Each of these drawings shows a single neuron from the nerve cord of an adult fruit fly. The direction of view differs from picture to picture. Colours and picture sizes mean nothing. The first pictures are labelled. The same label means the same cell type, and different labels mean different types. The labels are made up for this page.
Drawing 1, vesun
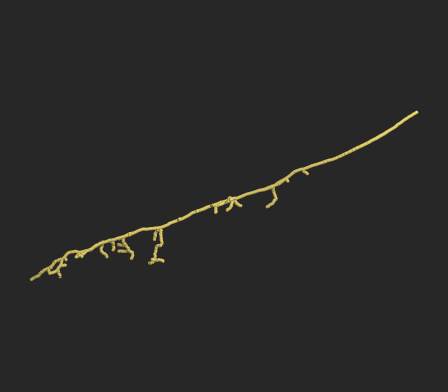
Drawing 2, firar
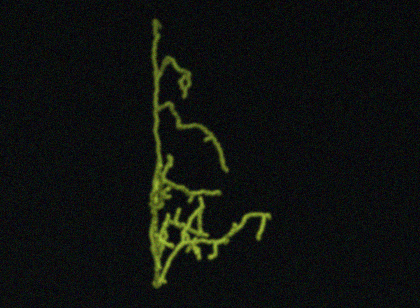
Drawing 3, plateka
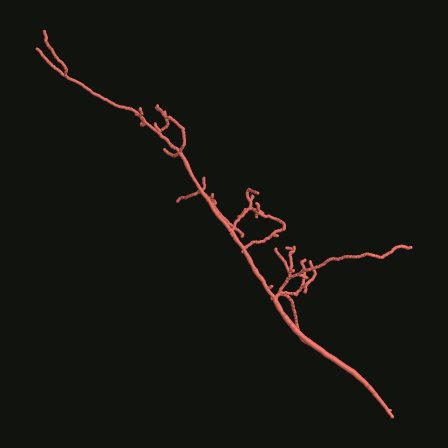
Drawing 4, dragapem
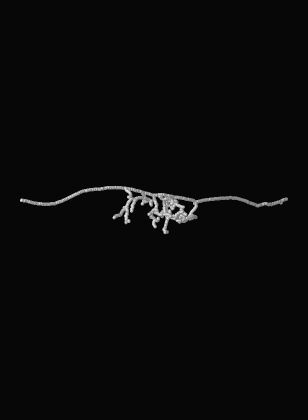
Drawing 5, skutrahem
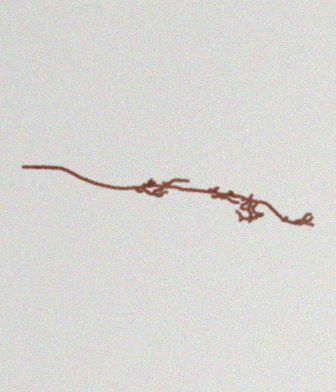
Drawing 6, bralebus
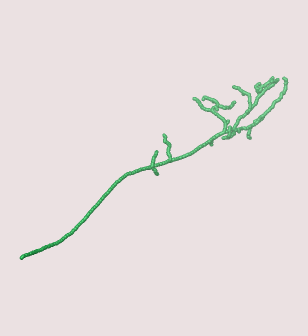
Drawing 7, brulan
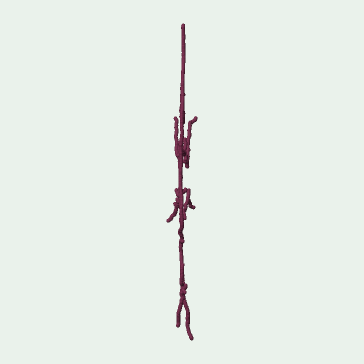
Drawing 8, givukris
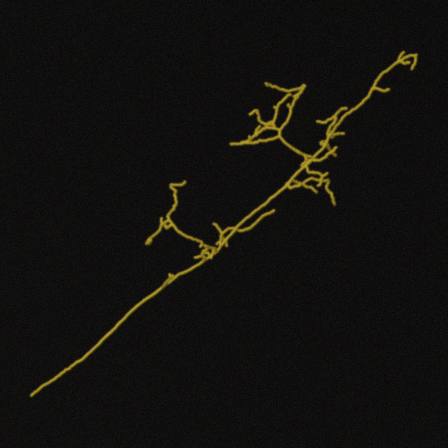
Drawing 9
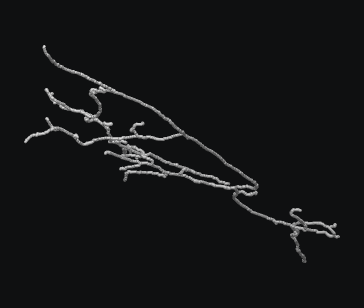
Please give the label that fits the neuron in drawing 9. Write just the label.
brulan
